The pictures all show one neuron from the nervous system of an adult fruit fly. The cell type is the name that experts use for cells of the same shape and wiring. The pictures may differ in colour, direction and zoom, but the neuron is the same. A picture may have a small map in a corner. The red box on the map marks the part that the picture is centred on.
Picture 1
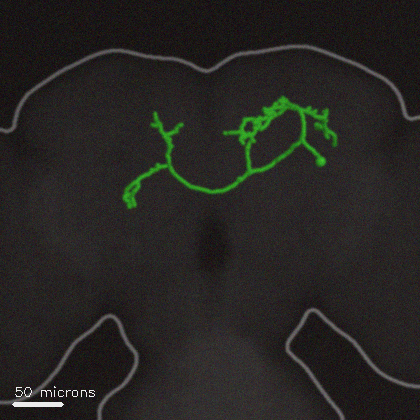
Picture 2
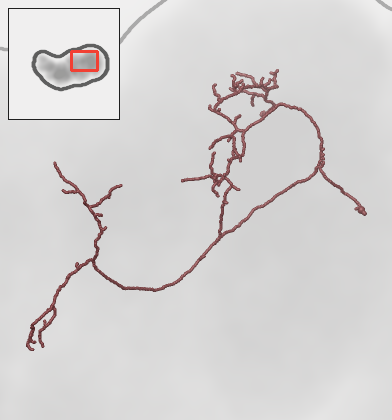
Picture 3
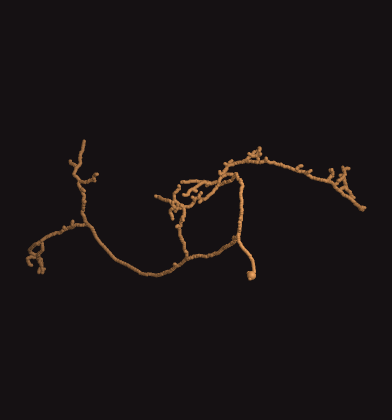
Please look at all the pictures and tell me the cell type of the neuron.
CB2088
